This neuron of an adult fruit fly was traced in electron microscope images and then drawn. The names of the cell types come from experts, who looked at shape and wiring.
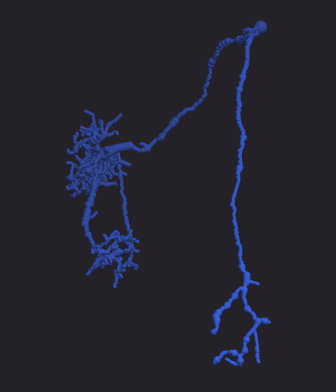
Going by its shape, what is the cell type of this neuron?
LLPC1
